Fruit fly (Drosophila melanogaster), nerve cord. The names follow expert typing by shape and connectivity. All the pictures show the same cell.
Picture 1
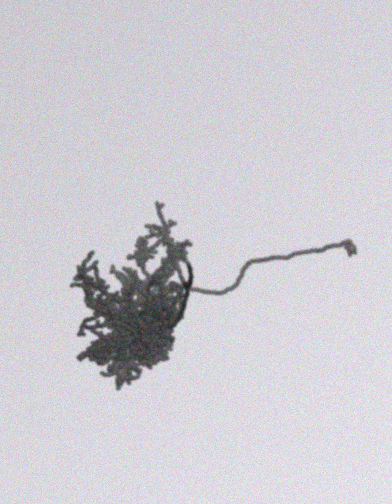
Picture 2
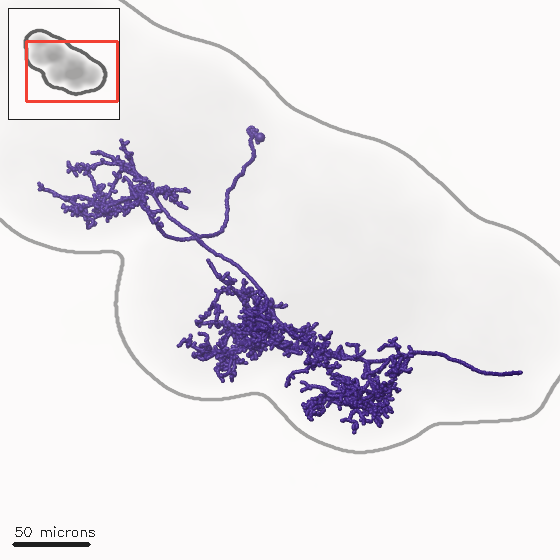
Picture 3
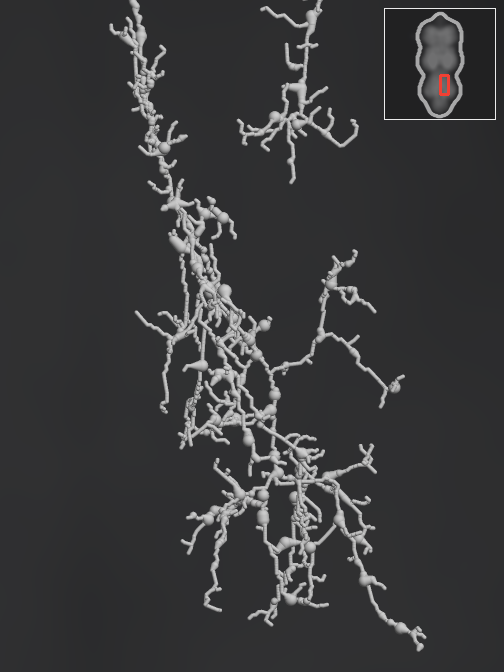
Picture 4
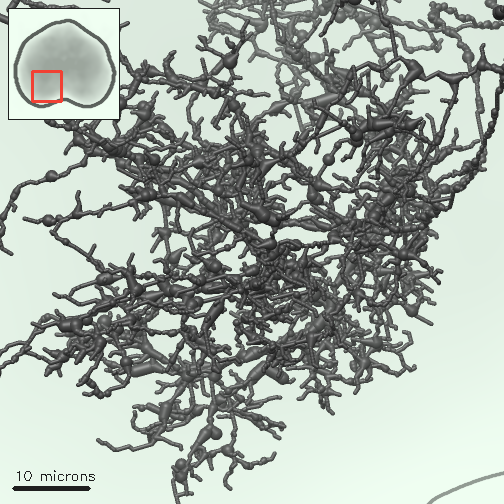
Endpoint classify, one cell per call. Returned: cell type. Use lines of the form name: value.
cell type: AN09B003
